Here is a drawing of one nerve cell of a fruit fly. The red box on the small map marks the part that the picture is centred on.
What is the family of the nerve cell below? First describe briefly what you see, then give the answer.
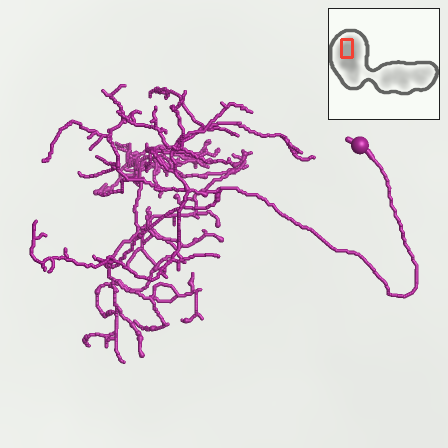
Dozens of branch ends can be seen. In this view it is wider than it is tall. This is a central-brain intrinsic neuron. The family is hemilineage SIPp1.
